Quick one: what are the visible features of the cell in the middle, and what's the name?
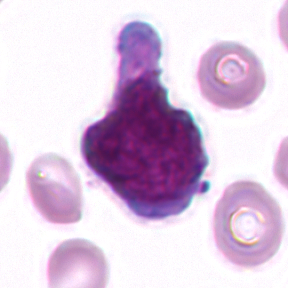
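The outline is irregular, with one elongated projection extending upward from the main body. That projection stains pale bluish-lilac, lighter than the nucleus. The nucleus fills most of the main body; elsewhere the cytoplasm is only a thin bluish rim. This is an atypical promyelocyte.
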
